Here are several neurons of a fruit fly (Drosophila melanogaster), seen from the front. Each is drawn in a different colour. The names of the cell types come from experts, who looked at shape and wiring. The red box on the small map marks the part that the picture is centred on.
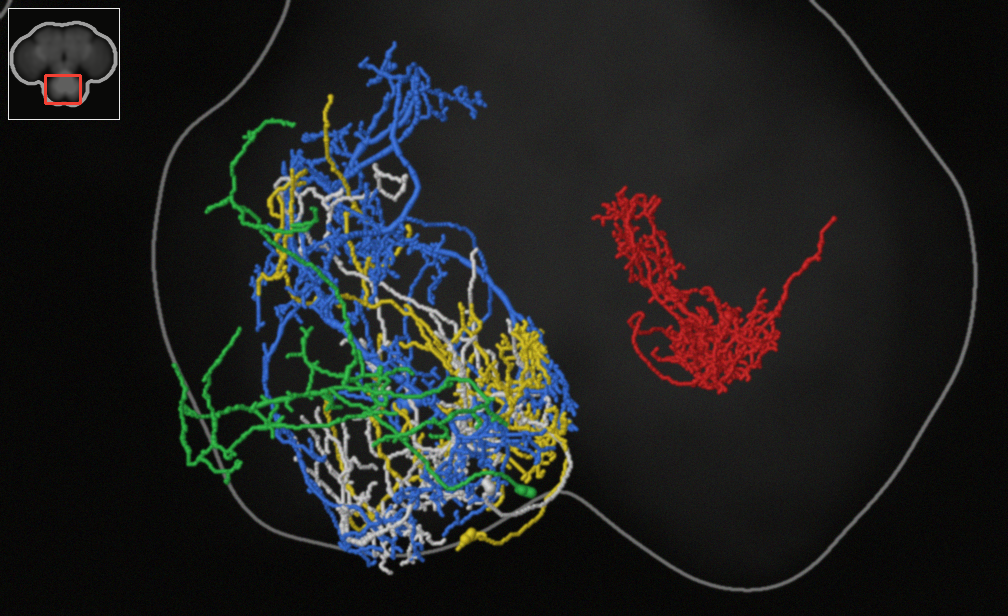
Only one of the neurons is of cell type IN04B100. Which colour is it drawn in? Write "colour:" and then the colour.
colour: green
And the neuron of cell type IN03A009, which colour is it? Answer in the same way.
colour: blue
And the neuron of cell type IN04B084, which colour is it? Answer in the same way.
colour: white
